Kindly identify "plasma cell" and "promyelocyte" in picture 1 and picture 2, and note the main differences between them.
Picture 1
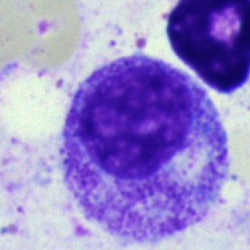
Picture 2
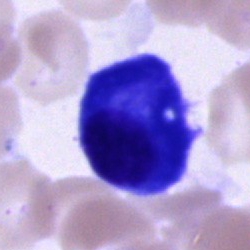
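A promyelocyte appears in picture 1 and a plasma cell in picture 2. The most striking difference lies in the cytoplasm: in the promyelocyte it is packed with numerous purple granules and shows no clear vacuoles.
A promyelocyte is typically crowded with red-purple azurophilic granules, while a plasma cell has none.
The promyelocyte's chromatin is dark purple and somewhat clumped, broken by small paler patches. A separate, very darkly stained cell sits in the upper right corner of picture 1. The plasma cell has a roughly round outline with a few blunt angles, and small irregular bleb-like projections stick out from its right edge. Its cytoplasm is a deep, dark blue, darkest and densest in the lower left part of the cell.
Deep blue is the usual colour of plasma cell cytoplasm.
Near its right edge lies a single small, clear round spot.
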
